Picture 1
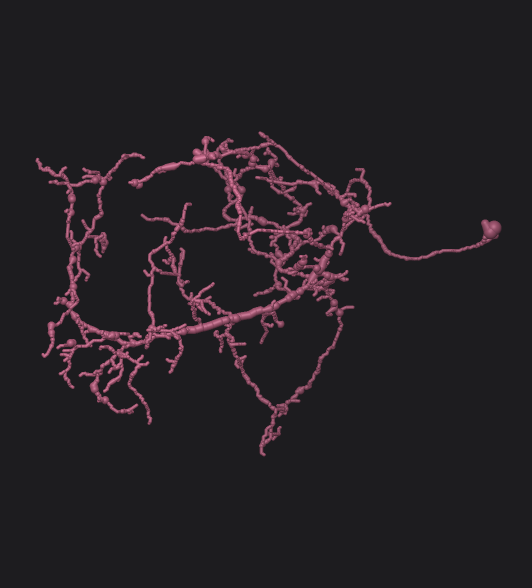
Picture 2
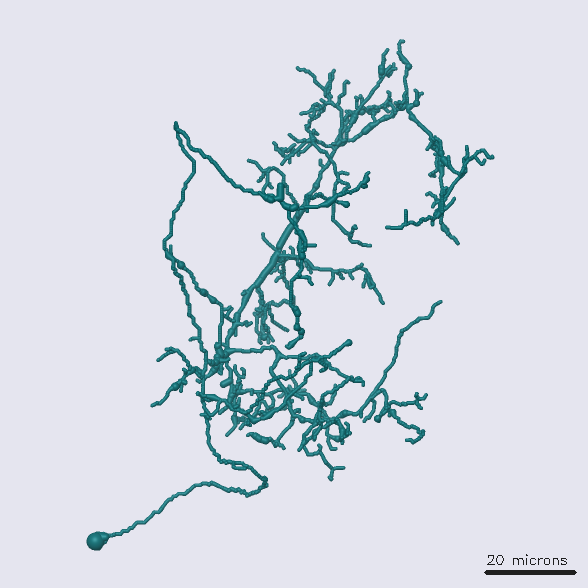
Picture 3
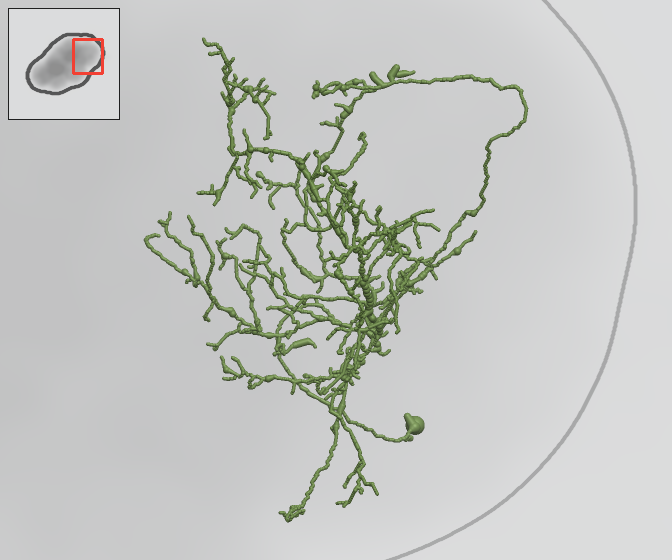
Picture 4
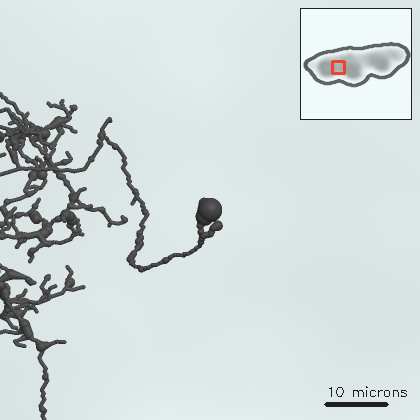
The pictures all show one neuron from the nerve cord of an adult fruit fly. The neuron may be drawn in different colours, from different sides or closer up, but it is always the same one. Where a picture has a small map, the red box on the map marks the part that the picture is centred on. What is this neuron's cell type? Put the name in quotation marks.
"IN03A075"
